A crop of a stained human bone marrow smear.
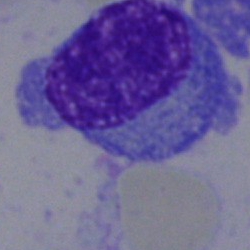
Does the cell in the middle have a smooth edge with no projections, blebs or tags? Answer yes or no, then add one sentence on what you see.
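No. The cell outline is irregular, with rounded bulges on its left and right edges.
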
